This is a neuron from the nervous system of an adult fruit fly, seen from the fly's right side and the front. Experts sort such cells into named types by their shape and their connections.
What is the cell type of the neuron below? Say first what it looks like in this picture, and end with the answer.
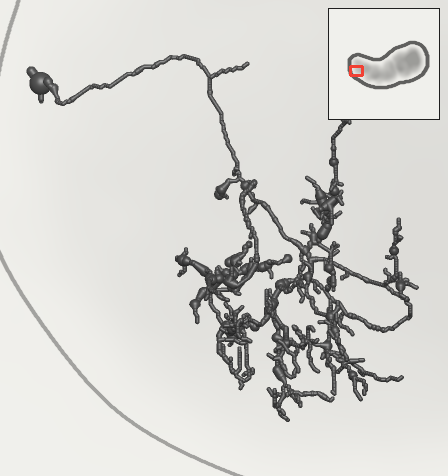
The cell body is at the upper left of the picture. Dozens of branch ends can be seen. Its broad class is nerve-cord intrinsic neuron. It is of cell type IN20A.22A066.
